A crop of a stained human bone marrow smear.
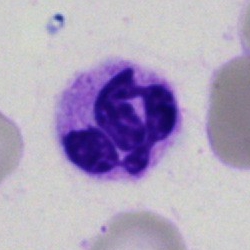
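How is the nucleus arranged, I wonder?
It's split into several separate lobes.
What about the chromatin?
Dark purple, densely clumped.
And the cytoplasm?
Pale pinkish-lilac, holding fine lilac granules.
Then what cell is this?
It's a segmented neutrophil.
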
